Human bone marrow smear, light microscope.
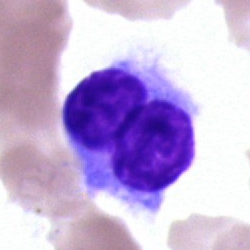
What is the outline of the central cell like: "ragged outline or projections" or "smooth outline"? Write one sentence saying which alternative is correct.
In outline, this cell is rough rather than smooth and even.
